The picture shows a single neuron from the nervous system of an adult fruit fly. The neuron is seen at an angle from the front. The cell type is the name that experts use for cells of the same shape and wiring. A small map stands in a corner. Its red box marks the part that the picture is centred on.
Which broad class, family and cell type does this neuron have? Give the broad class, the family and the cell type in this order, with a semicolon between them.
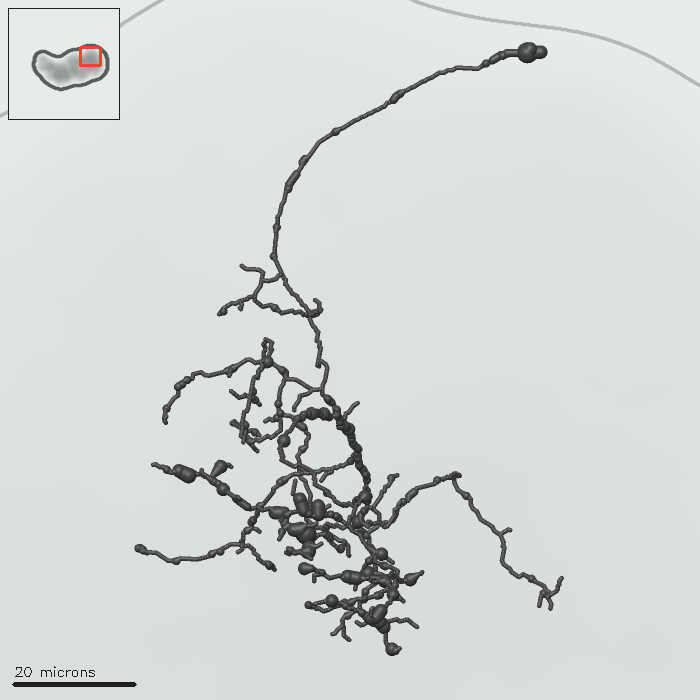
central-brain intrinsic neuron; hemilineage SLPad1_posterior; CB1699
